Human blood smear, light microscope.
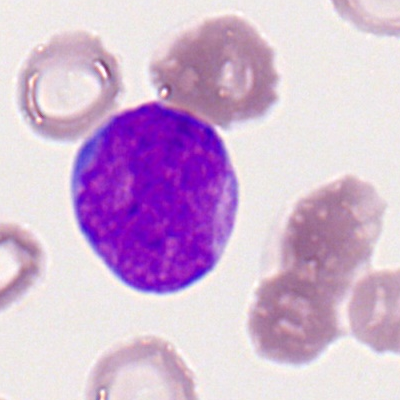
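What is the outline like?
Round to slightly oval, smooth-edged.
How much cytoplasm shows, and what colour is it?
Only a thin rim, widest at the left edge, and pale blue.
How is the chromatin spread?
Purple and patchy, with lighter and darker areas across the nucleus.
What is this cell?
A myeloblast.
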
